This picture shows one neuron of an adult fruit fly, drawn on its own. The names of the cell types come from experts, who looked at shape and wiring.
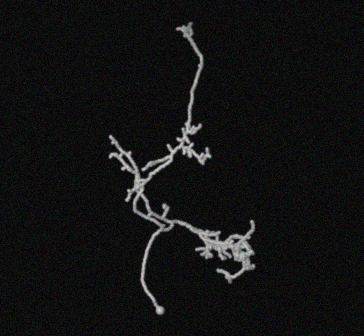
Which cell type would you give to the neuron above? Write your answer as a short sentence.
The cell type is CL056.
